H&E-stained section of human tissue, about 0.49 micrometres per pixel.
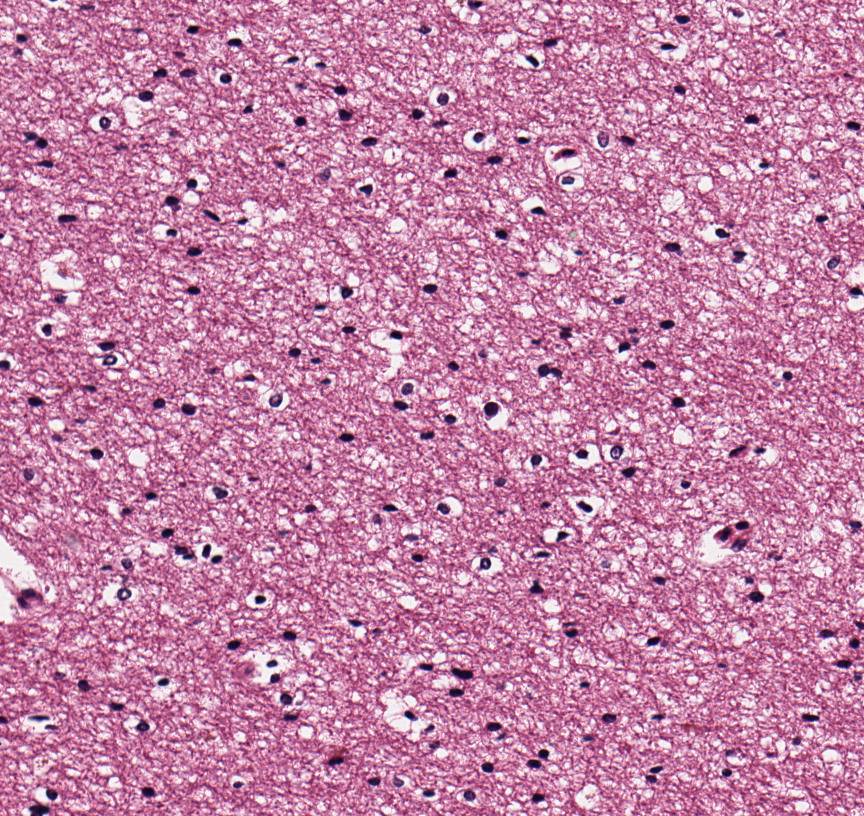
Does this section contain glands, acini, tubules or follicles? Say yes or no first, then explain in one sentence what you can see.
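No. The whole field is a continuous pink fibrillary matrix with scattered nuclei and no glands, epithelium or other organised units.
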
